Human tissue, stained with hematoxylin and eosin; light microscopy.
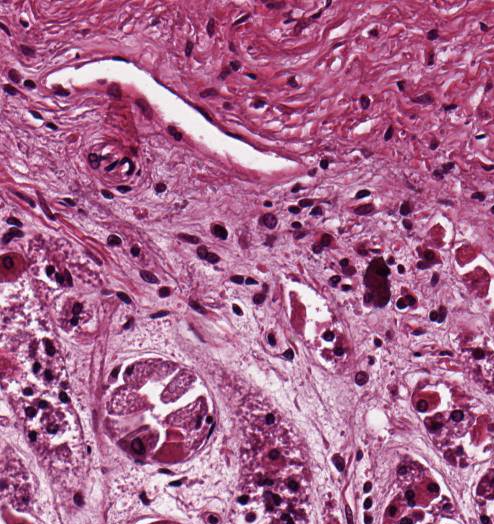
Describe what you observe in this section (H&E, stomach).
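Upper field: dense fibrous stroma of wavy, closely packed pink collagen bundles with scattered spindle-shaped nuclei. Lower field: rounded cellular units divided by thin fibrous bands. At bottom centre, one round unit within a thin fibrous rim holds cells with abundant pink cytoplasm around cleft-like spaces.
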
